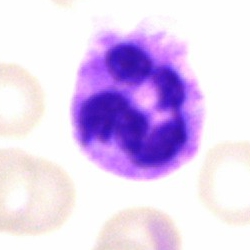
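Segmented neutrophil. Lobes ringed around a pale central gap; chromatin dense, dark purple throughout. Cytoplasm pale pinkish-lilac, holding only fine, faint granules.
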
